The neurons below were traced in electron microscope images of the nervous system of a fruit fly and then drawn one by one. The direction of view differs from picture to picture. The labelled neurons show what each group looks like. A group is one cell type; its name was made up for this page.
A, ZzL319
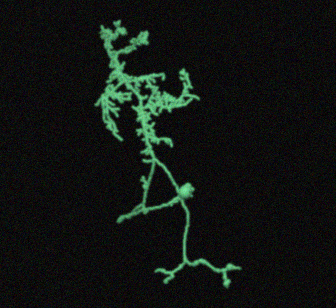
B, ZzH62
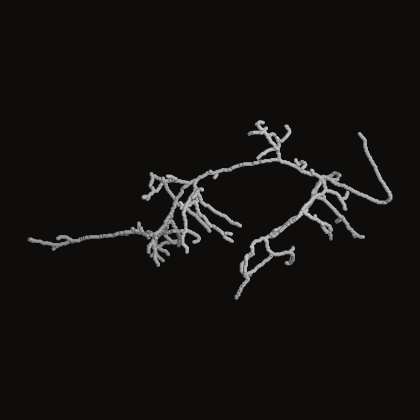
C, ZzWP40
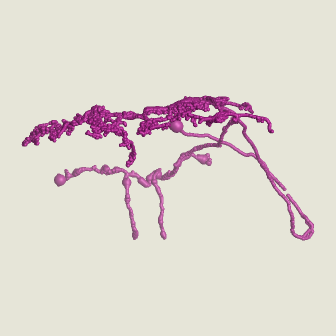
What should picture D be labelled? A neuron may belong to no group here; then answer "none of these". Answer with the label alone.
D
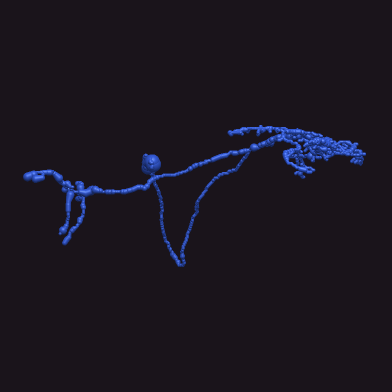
ZzWP40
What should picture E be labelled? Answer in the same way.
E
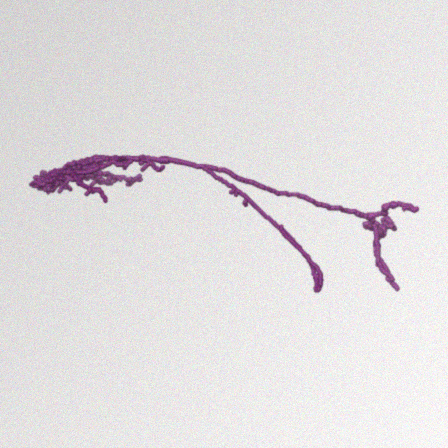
ZzWP40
